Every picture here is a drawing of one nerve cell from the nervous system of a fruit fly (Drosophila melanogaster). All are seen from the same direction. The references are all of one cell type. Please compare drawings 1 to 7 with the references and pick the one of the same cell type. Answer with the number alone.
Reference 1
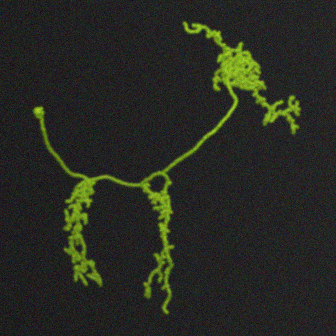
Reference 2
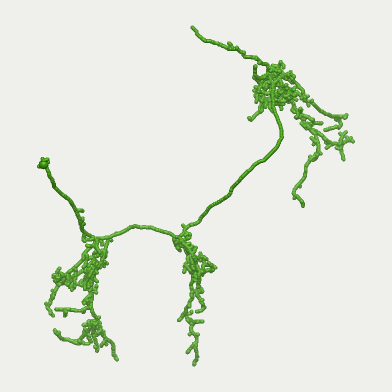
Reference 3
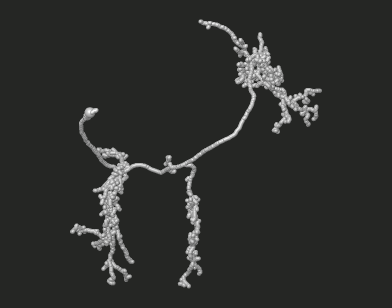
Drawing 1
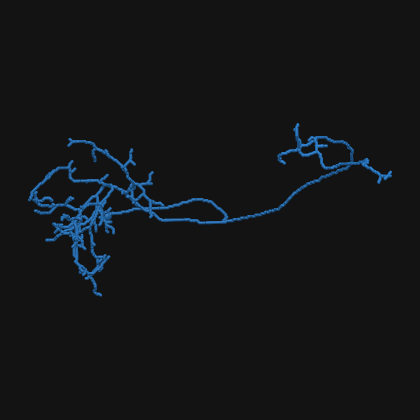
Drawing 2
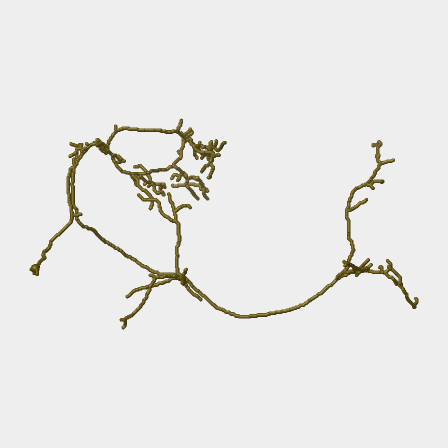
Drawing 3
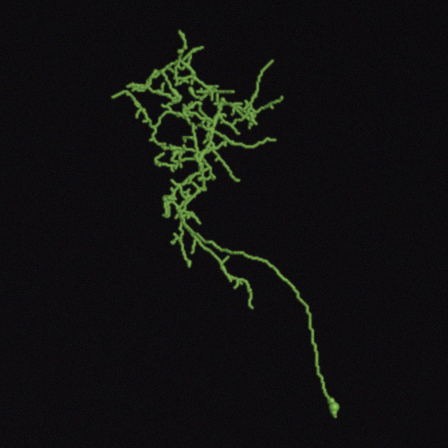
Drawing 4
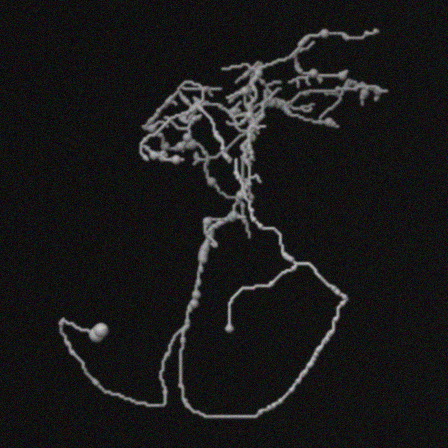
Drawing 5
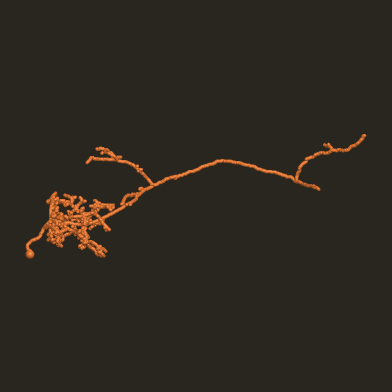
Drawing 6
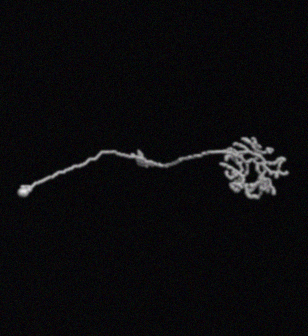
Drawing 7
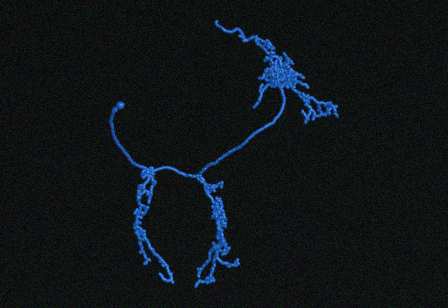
7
